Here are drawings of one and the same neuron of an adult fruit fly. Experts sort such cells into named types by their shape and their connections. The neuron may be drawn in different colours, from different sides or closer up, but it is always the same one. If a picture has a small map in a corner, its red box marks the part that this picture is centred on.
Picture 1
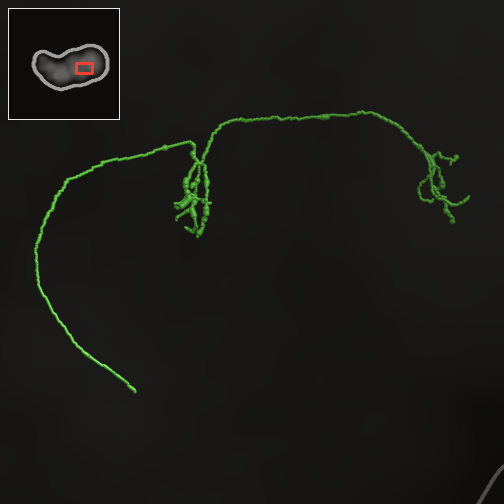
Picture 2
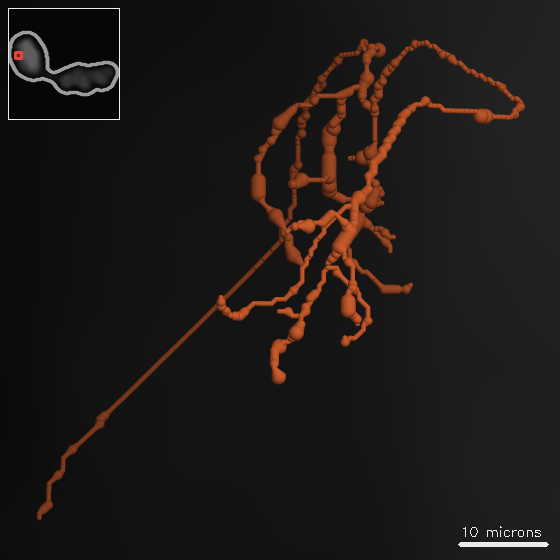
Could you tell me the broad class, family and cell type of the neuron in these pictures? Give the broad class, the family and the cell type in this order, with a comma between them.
sensory neuron entering the brain, class olfactory, ORN_DC4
